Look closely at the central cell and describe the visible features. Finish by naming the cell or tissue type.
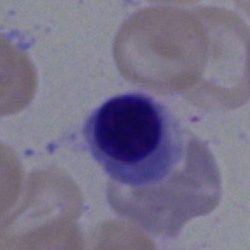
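Looking at the central cell, the nucleus sits off-centre toward the upper left, and I can't make out any nucleoli in it. The cytoplasm is a narrow rim, widest below the nucleus, and I see no granules there. The cell, then, is an erythroblast.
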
